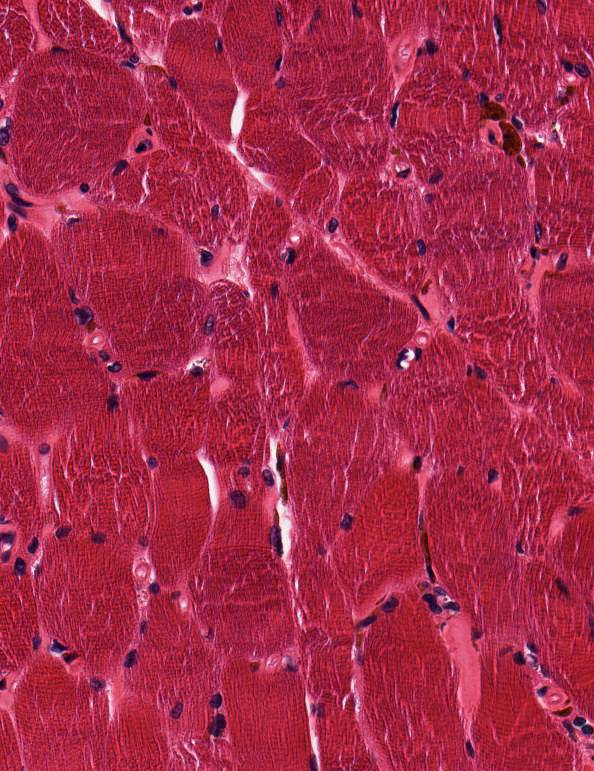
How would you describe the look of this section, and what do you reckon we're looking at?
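Nuclear position: the dark nuclei of the muscle fibres sit at the fibre edges, not in their centres. The fibre cytoplasm is deep red, eosinophilic, with a fine internal fibrillar texture. Only thin strands of pale pink connective tissue separate the fibres; between them lie clumps of brown pigment, most prominent toward the upper right. This is skeletal muscle.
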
